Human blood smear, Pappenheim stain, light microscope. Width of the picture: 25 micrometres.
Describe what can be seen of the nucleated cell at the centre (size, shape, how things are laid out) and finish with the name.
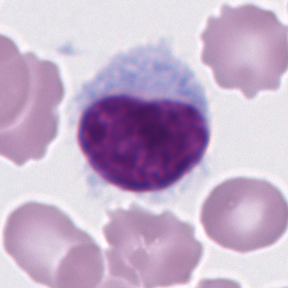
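Fine, hair-like projections fringe the edge of the cytoplasm, most plainly along the upper side. The cytoplasm is pale blue-grey and much broader above the nucleus than below it. Oval in outline and about 11 by 8 micrometres, the nucleus sits toward the lower part of the cell. It is a hairy cell.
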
